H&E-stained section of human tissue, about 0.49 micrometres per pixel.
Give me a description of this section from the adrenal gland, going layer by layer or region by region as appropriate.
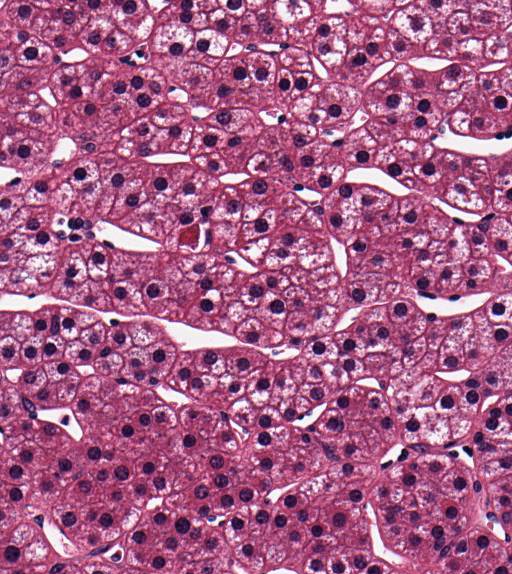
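Cells form cords a few cells thick across the whole field, separated by narrow slit-like spaces. Most have one round, centrally placed nucleus; scattered cells have two. The slit-like spaces are mostly empty and lined by flattened, elongated nuclei. No large fat vacuoles push nuclei aside.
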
